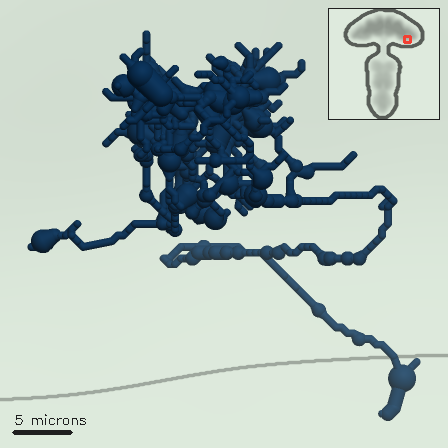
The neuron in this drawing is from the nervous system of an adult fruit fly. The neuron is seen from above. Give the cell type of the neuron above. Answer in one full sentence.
This neuron counts as a member of the cell type LPi3a.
